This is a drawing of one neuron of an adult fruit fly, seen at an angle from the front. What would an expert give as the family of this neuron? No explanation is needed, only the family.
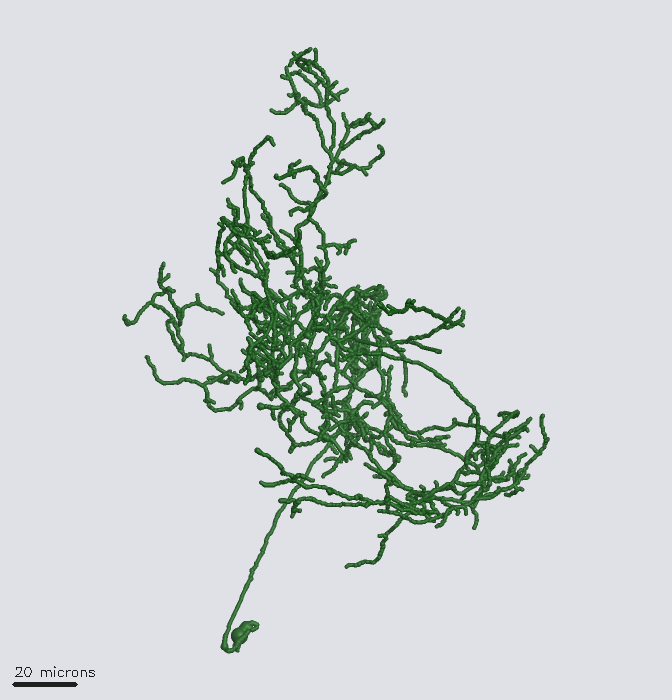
hemilineage 02A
